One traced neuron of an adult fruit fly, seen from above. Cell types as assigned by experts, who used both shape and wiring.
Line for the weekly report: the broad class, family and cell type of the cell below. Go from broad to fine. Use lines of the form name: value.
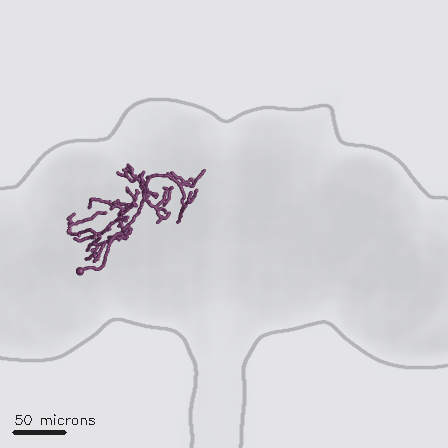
broad class: central-brain intrinsic neuron
family: hemilineage VLPd&p1_posterior
cell type: SMP248_d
